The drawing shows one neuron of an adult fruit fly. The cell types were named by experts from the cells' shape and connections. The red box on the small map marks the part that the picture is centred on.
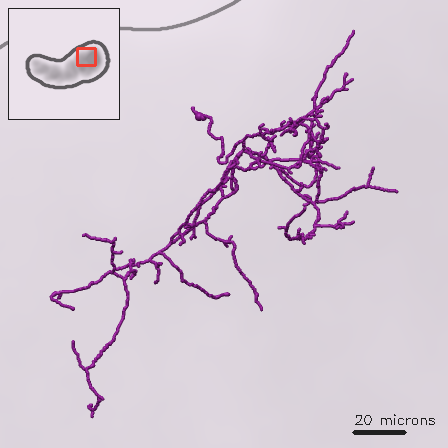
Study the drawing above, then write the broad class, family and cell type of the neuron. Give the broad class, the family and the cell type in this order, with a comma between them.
central-brain intrinsic neuron, hemilineage PSp3, CB2896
